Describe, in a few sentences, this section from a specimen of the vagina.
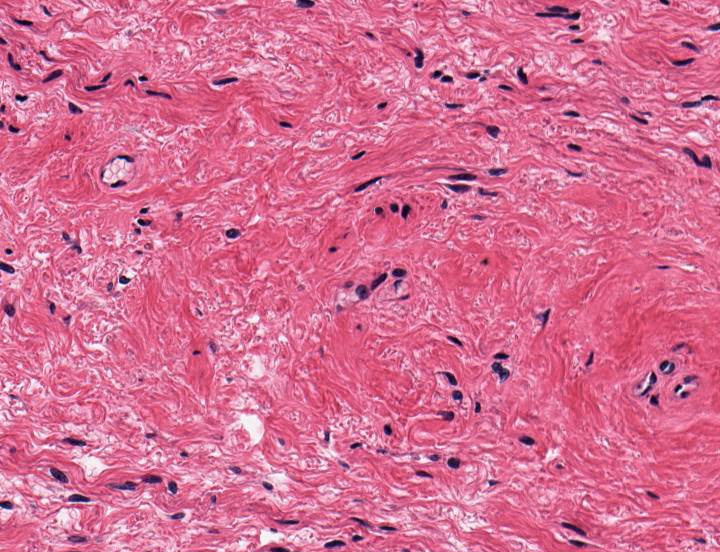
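Here the collagen fibres are wavy and interlacing, not straight. Cells are sparse; their small, dark, slender nuclei, spindle-shaped to wavy, are scattered through the collagen. A few small thin-walled vessels with narrow lumens appear in the upper left, in the centre and at the right edge. Between the denser bundles lie paler, looser areas of fine fibrils with small clear spaces.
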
